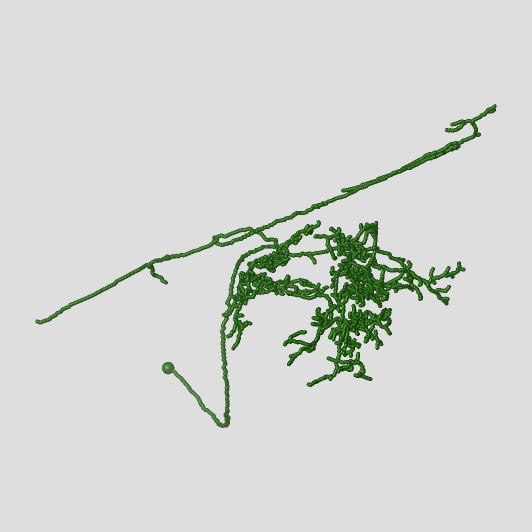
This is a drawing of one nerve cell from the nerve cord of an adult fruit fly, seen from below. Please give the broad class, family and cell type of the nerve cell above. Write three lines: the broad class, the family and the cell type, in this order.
nerve-cord intrinsic neuron
hemilineage 23B
IN23B073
